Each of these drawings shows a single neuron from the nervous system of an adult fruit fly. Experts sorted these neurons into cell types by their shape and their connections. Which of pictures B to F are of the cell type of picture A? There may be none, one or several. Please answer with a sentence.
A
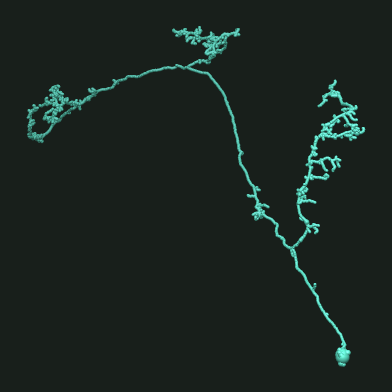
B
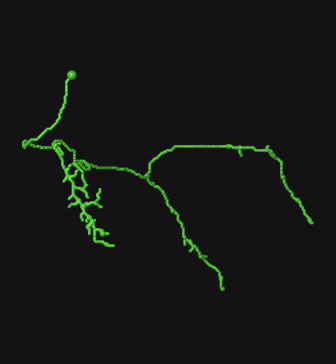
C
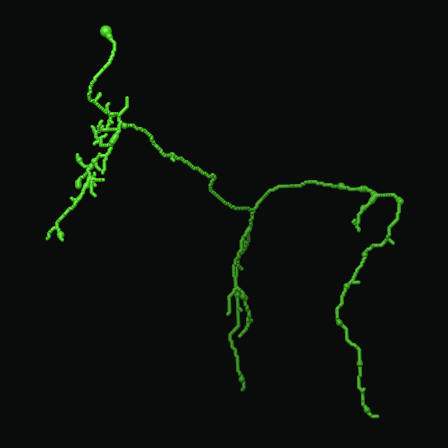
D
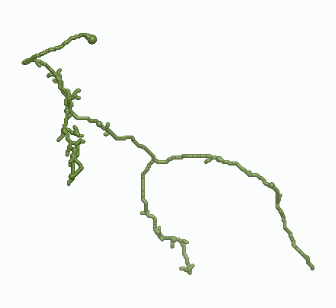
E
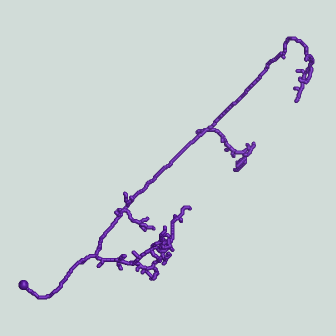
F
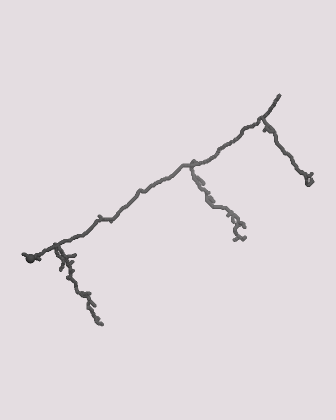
Picture C and picture F are of the same cell type.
